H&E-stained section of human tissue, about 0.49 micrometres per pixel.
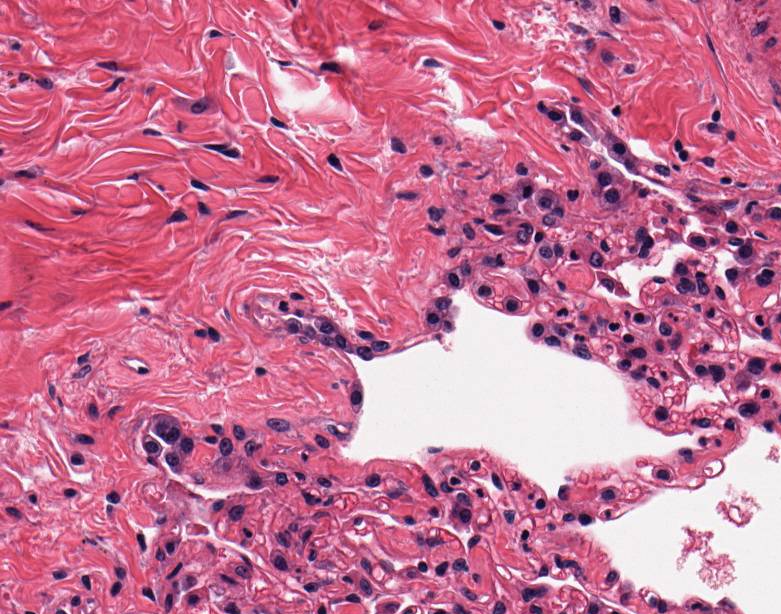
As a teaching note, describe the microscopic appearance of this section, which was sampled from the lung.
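Dense pink collagen occupies the upper left of this field, while a cellular area fills the lower part and right side. In that cellular area, many cells have clear or pale cytoplasm with distinct borders between them. Look at their nuclei: round, dark and fairly uniform in size. Notice, too, that no fat cells appear anywhere in the field.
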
